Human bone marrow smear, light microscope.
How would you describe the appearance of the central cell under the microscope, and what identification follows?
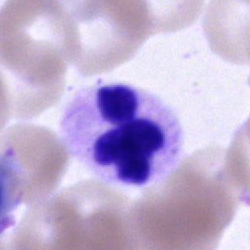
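The outline looks roughly round to oval, with a smooth edge. Dense, dark purple chromatin runs through the lobes. There's a moderate amount of pale lilac cytoplasm, holding only fine, faint granules. So this is a segmented neutrophil.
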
